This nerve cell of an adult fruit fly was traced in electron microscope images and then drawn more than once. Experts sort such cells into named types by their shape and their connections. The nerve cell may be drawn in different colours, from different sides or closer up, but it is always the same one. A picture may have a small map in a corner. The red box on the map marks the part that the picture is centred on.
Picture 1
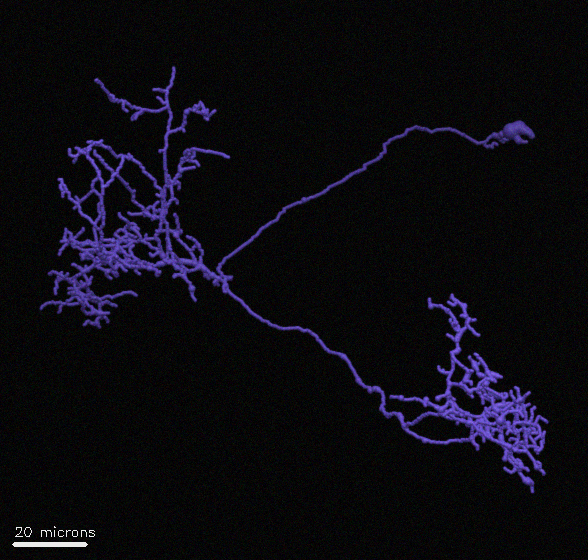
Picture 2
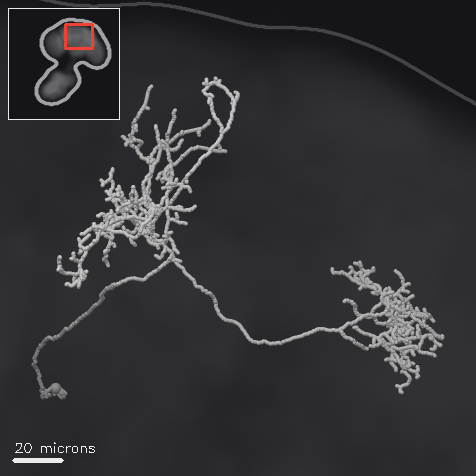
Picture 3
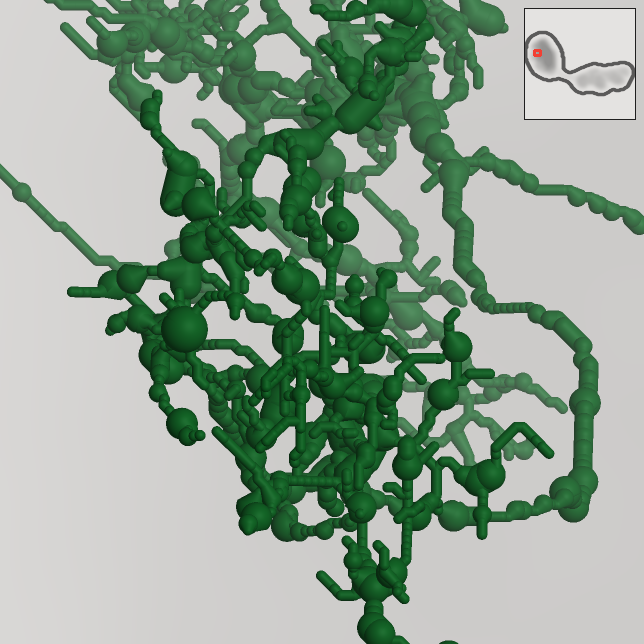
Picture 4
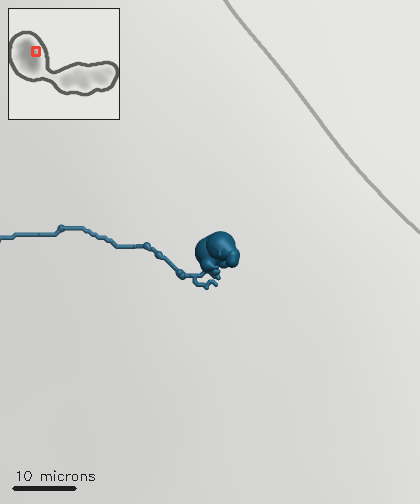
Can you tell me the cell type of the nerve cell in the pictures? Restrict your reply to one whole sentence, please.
Regarding its cell type, the nerve cell is LAL175.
